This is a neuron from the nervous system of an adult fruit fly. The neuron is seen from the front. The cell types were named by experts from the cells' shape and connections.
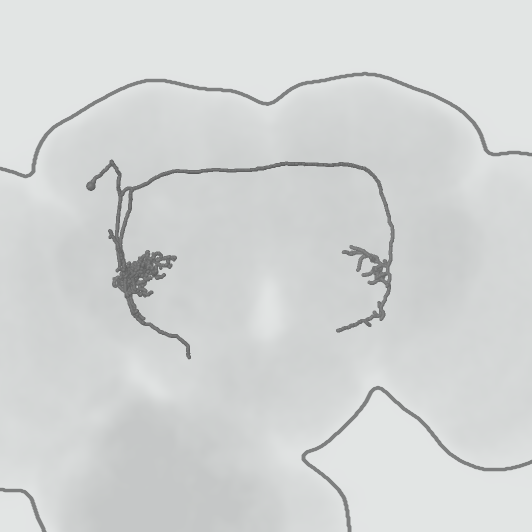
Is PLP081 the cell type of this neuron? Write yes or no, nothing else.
yes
